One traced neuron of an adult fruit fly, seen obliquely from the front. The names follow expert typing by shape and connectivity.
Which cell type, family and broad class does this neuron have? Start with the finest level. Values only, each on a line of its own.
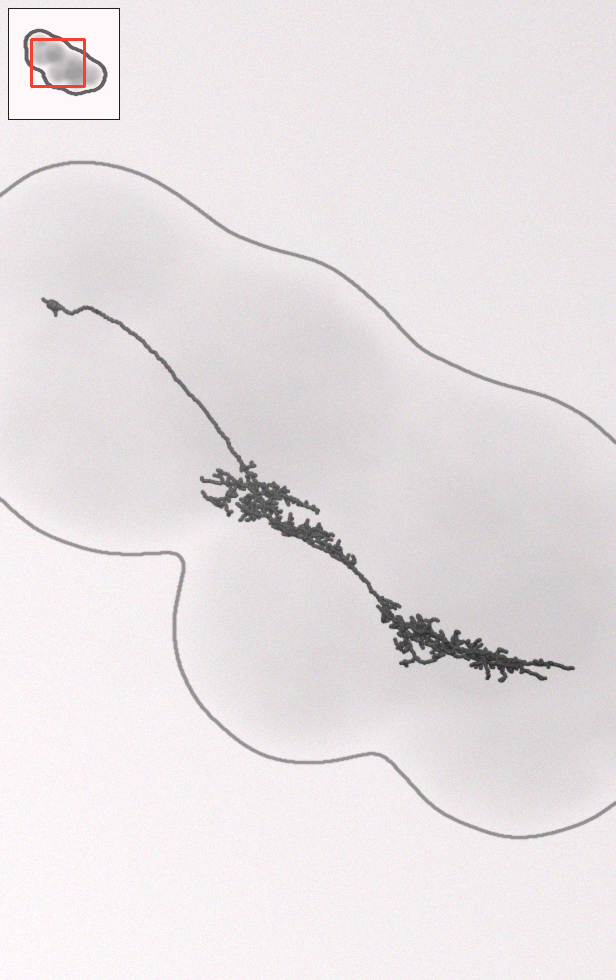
IN09A029
hemilineage 09A
nerve-cord intrinsic neuron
